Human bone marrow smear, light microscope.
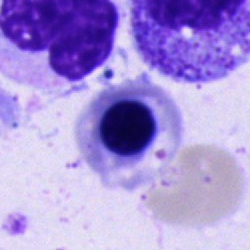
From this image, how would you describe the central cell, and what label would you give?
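Look first at the nucleus: it lies near the centre, with a rim of cytoplasm on every side. Its chromatin is dense and almost uniformly dark throughout, and no nucleolus can be made out. The cytoplasm has no granules. This is an erythroblast.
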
